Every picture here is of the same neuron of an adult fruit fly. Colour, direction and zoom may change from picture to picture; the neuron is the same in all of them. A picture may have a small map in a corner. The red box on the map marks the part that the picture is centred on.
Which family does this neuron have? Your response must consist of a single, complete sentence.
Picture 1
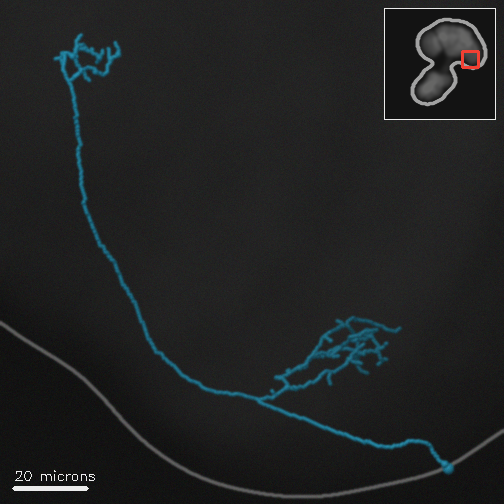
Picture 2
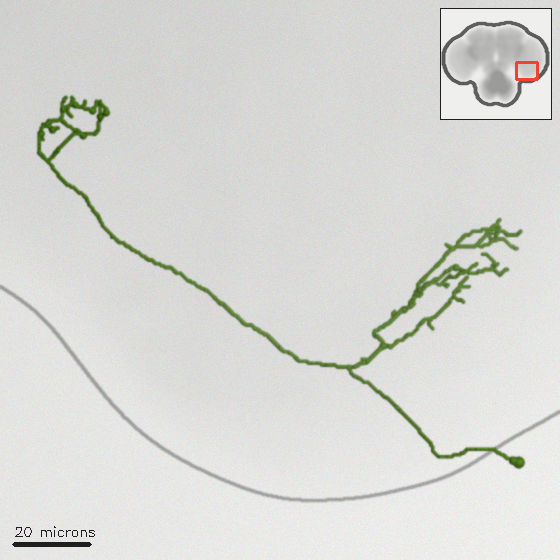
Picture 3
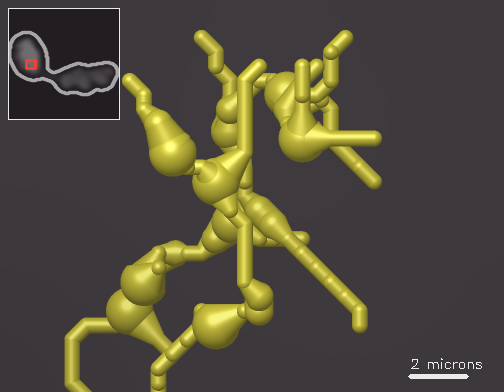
Family-wise, the neuron is Tm.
